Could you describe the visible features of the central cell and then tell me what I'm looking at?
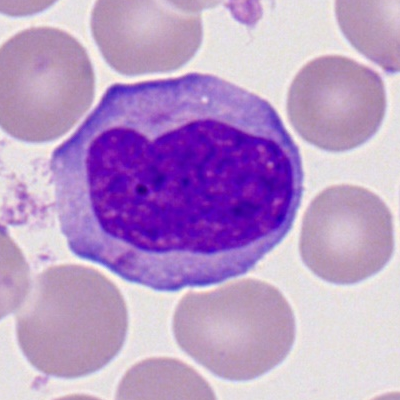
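Look first at the outline: it is slightly angular, with a few flattened sides instead of a smooth circle. Now follow the chromatin, clumped into darker patches with paler spaces between them. The cytoplasm is a pale grey-blue that turns a deeper blue along the cell edge, and you will find no coarse coloured granules in it. This cell is a monocyte.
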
